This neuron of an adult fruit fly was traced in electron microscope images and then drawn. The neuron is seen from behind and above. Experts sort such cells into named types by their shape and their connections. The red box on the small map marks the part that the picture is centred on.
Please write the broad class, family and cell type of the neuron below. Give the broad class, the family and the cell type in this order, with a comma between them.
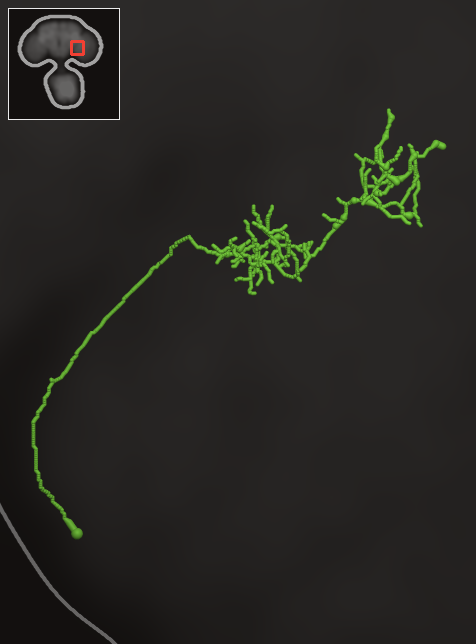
optic-lobe intrinsic neuron, Li, Li27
